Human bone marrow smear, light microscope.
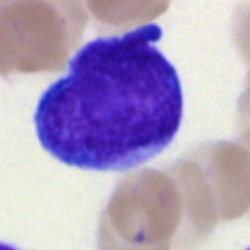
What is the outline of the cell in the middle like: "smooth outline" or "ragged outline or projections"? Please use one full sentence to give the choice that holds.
This cell has a rough outline rather than a smooth one.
